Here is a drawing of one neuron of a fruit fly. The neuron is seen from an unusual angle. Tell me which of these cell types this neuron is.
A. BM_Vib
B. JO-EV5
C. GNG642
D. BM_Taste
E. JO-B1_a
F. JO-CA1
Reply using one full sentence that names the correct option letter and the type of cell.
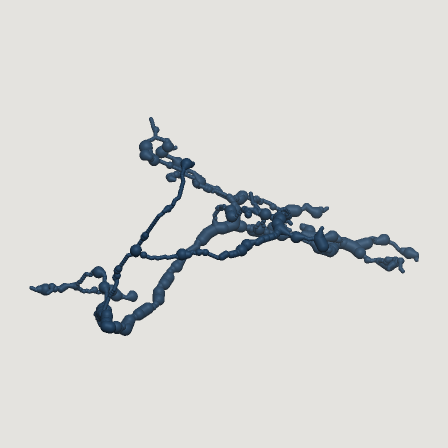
The cell type BM_Taste, option D, is that of the neuron.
